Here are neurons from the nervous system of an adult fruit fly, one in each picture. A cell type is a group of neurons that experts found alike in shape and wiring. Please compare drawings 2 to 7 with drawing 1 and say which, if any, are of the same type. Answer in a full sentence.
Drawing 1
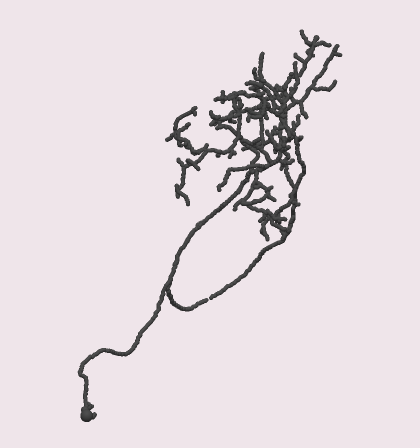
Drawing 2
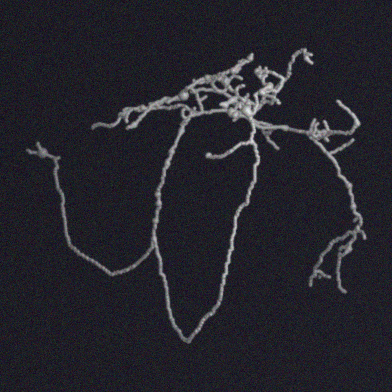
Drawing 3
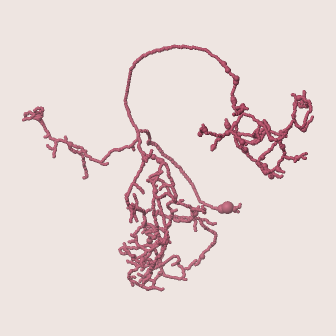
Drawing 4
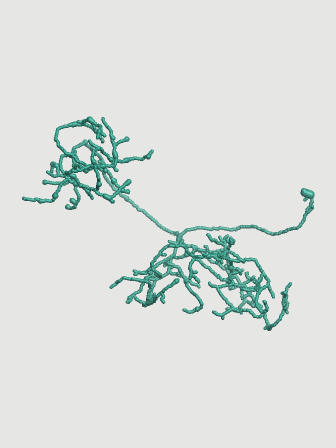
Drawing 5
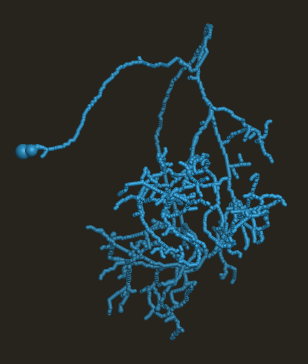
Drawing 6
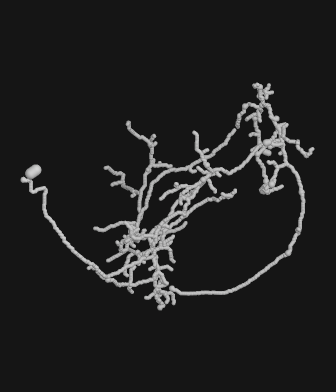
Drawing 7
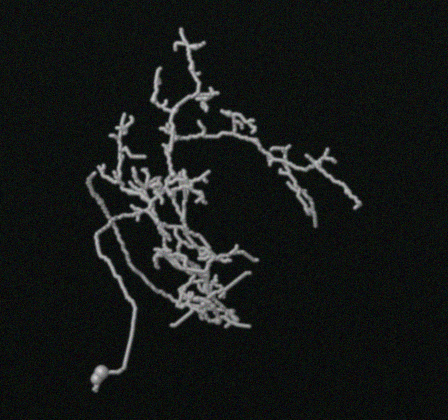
None of them is of the same cell type.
